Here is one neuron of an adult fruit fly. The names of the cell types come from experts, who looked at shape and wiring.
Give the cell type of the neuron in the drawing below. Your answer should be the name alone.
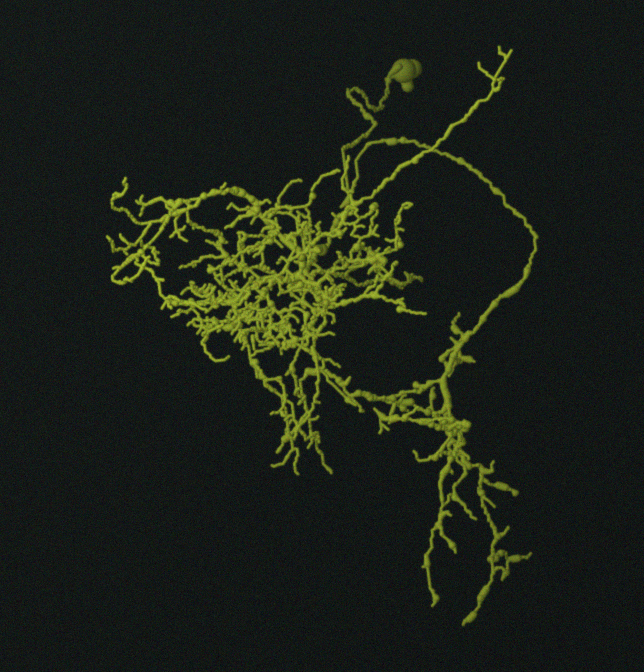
LHPV2g1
